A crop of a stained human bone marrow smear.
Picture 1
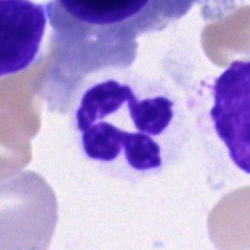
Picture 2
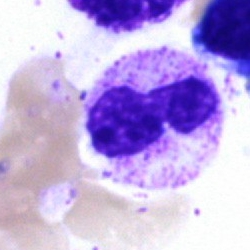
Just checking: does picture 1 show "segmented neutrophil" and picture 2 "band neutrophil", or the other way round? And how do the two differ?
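Picture 1 shows the segmented neutrophil, and picture 2 shows the band neutrophil. Start with picture 1: the nucleus is split into four separate lobes, set in a ring around a small pale space in the centre.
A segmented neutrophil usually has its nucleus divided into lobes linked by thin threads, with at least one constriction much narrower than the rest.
Now look at picture 2, where the nucleus has two lobes, but they are joined by a broad connection rather than a narrow one.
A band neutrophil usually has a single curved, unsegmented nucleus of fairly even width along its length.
That broad join is what sets picture 2 apart from the much narrower constriction of a segmented neutrophil. Take in the rest of picture 1 as well: the chromatin is dense, clumped and dark purple, and the cytoplasm is pale with only a faint lilac tinge. In picture 2 you will find no nucleoli in the nucleus, fine purple granules spread evenly through the cytoplasm, and no vacuoles.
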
